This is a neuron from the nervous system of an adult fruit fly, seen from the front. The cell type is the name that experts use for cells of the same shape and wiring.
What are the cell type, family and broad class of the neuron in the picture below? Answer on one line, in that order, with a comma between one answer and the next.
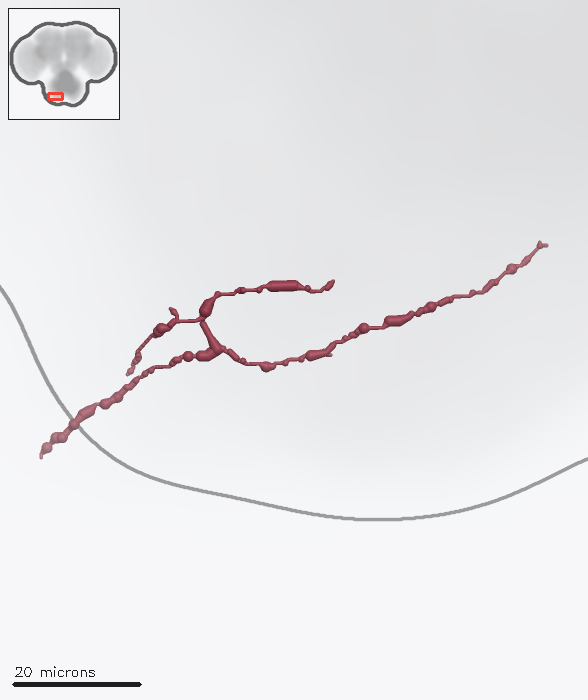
SNta44, class mechanosensory tactile, sensory neuron entering the nerve cord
